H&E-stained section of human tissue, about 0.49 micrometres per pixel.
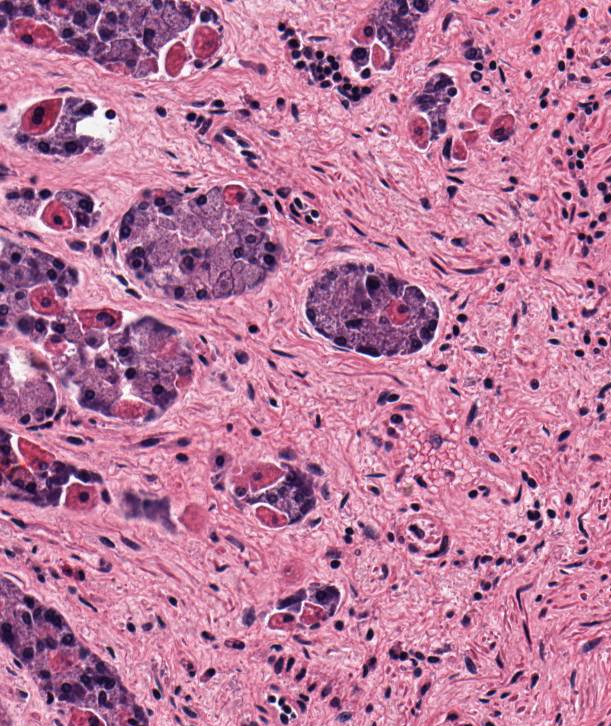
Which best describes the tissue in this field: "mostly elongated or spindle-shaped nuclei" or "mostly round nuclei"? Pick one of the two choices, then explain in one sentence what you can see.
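Mostly round nuclei. Most cells in the nests have granular purple cytoplasm and small round dark nuclei.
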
